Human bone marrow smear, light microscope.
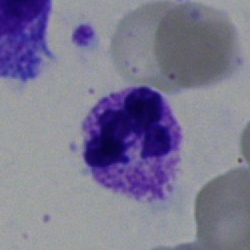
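Segmented neutrophil, the central cell in a stained bone marrow smear. The outline is roughly round; the chromatin is dark purple and densely clumped. Most cytoplasm lies below the nucleus and is filled with many small purple granules.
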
